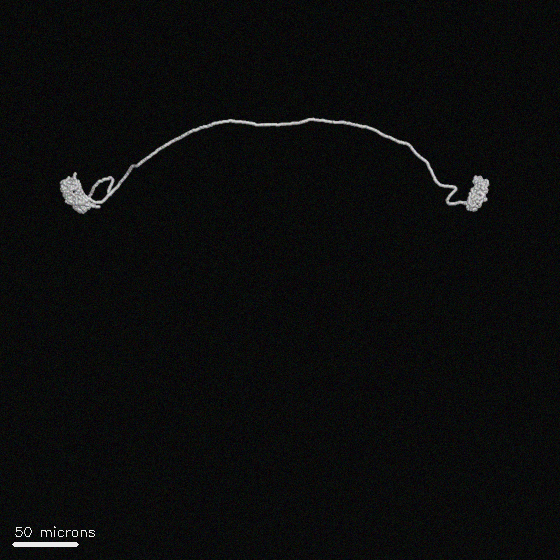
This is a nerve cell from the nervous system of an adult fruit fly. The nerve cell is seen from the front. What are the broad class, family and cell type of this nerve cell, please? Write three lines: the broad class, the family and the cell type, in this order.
central-brain intrinsic neuron
TuTuB
TuTuB_a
